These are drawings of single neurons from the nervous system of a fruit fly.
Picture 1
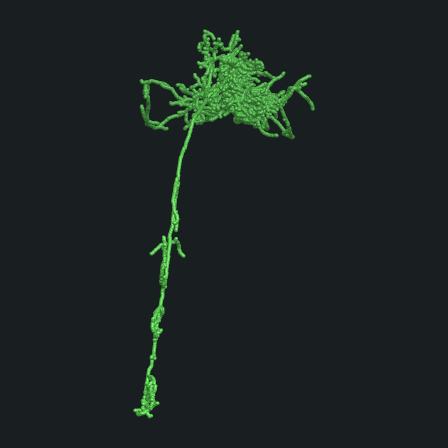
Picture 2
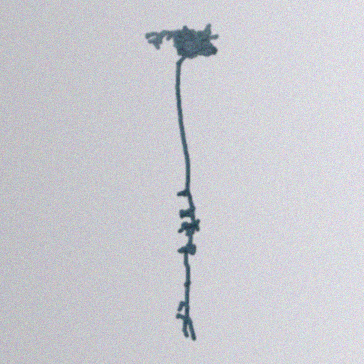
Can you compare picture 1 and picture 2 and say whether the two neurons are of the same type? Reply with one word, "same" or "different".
different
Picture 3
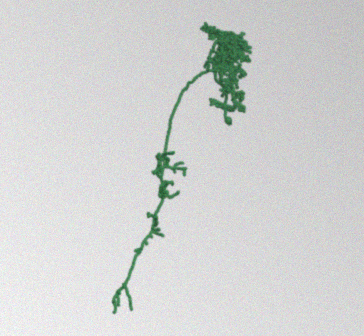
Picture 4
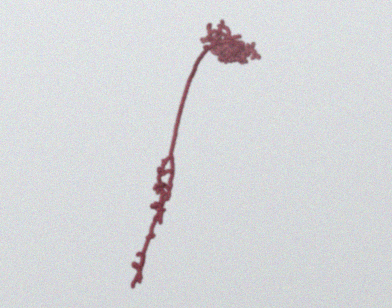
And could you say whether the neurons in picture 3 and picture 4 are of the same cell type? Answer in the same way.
different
